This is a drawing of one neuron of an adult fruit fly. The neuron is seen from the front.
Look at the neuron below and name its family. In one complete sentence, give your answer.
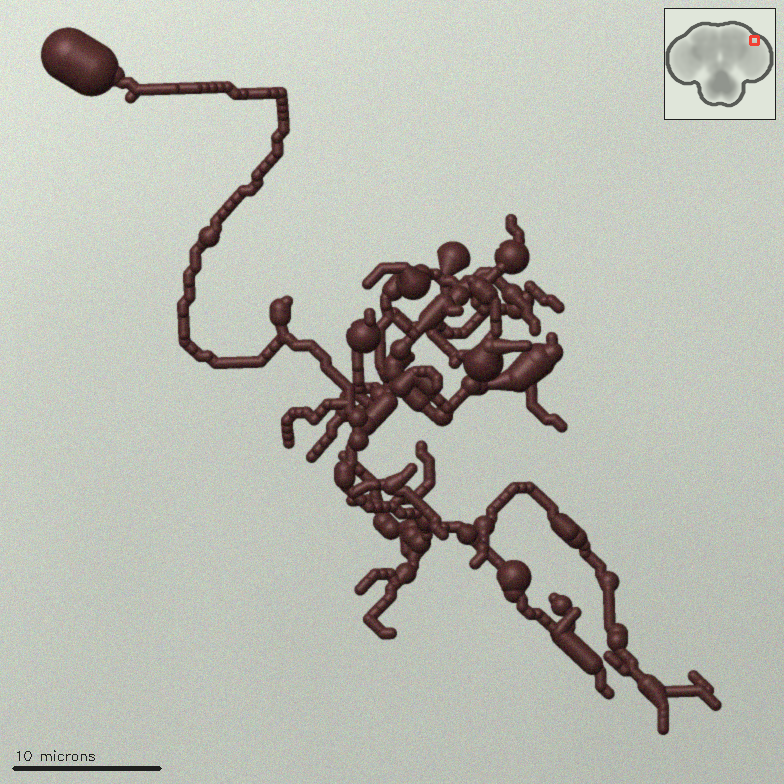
The neuron sits within family Mi.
